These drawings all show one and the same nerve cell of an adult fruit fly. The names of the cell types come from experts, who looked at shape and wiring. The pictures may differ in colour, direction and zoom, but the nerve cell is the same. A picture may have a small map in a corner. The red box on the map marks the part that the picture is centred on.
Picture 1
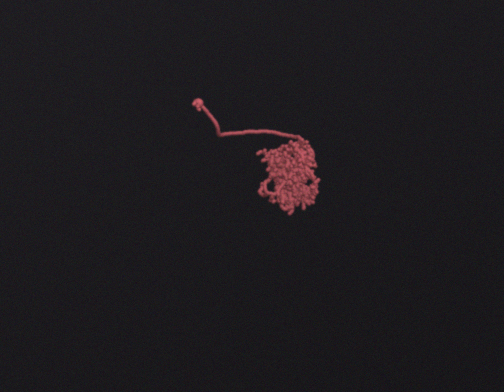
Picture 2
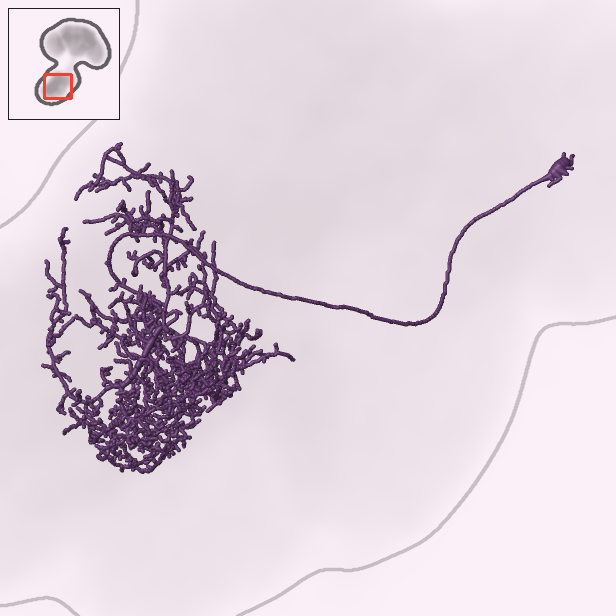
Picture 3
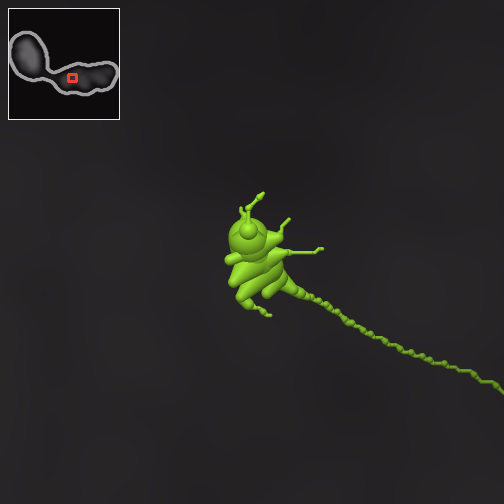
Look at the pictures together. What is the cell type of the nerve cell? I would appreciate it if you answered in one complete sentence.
It is IN01A012 that is the cell type of the nerve cell.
